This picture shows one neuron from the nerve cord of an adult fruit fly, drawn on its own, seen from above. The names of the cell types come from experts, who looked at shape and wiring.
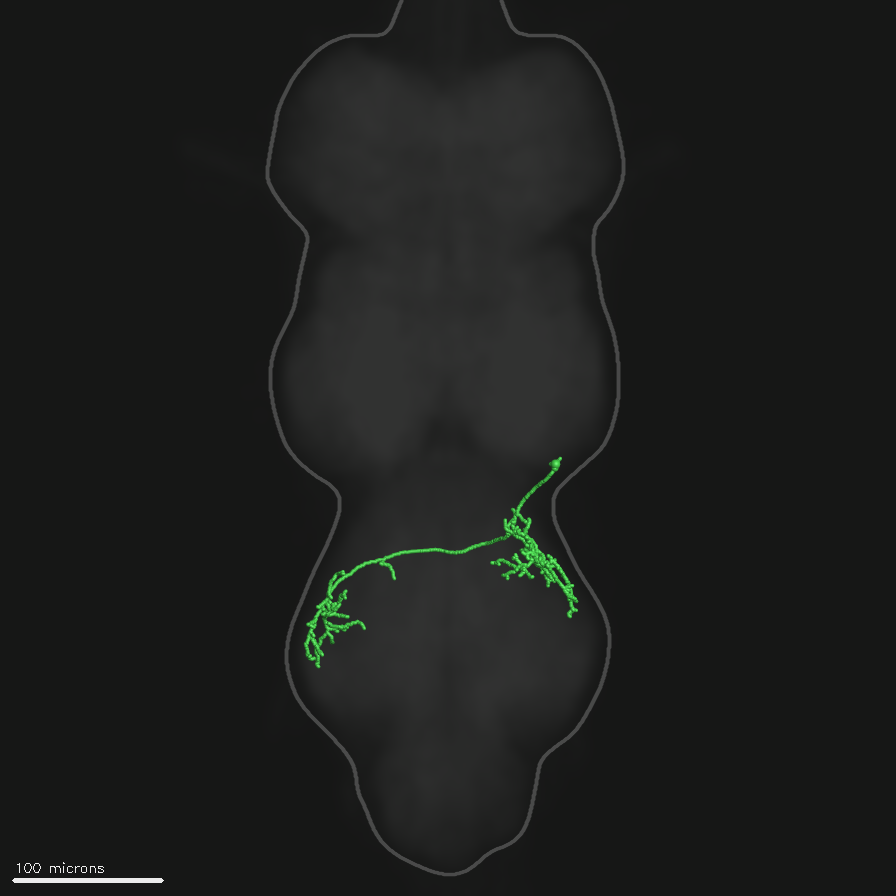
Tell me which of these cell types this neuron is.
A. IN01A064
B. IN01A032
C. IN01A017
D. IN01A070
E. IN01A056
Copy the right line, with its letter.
A. IN01A064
